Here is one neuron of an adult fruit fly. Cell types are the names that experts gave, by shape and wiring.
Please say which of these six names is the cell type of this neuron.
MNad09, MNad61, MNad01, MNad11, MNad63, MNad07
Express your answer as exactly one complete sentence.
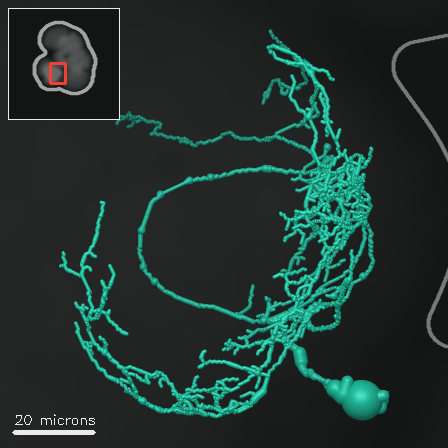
The type of this neuron is the cell type MNad07.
